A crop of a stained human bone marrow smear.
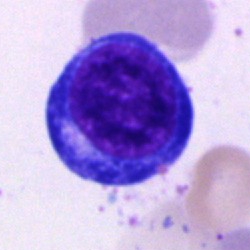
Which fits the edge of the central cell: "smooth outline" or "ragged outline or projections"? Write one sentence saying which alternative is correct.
The cell's outline is smooth, without projections.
